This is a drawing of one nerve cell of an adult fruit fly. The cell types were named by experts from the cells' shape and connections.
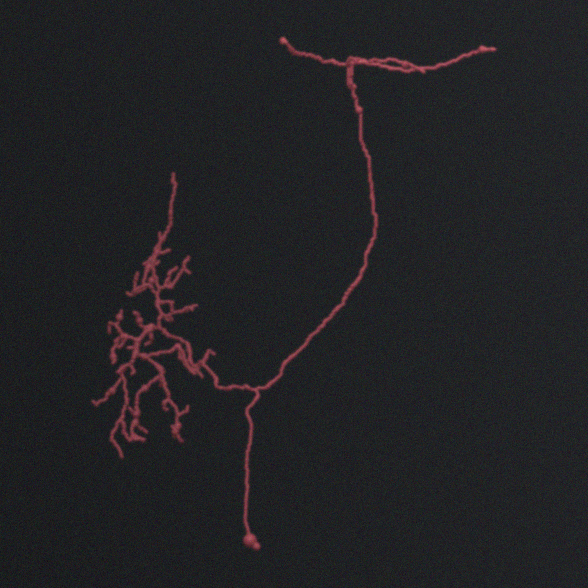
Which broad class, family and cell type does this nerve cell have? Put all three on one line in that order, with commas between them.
visual projection neuron, LC, LC25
